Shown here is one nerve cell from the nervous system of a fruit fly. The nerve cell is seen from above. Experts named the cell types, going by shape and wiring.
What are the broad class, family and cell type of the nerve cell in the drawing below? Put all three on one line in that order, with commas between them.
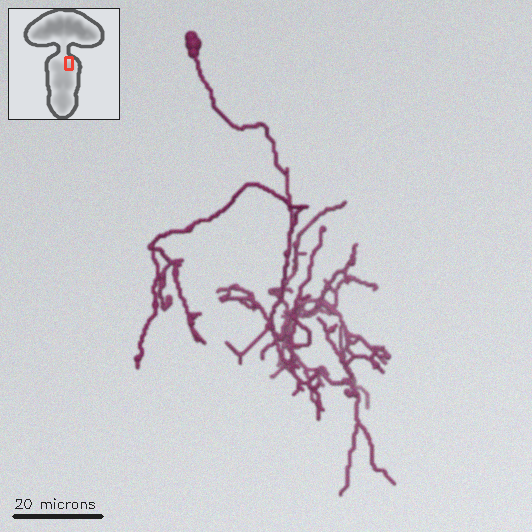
nerve-cord intrinsic neuron, hemilineage 16B, IN16B123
